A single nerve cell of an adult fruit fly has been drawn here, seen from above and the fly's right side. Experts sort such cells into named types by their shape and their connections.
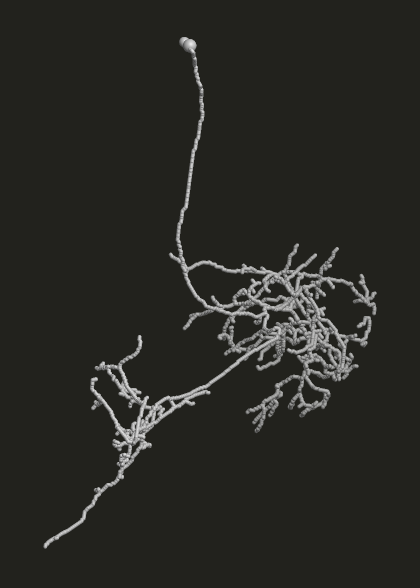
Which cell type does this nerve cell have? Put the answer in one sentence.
The cell type is AVLP059.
